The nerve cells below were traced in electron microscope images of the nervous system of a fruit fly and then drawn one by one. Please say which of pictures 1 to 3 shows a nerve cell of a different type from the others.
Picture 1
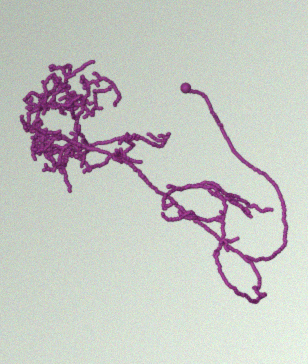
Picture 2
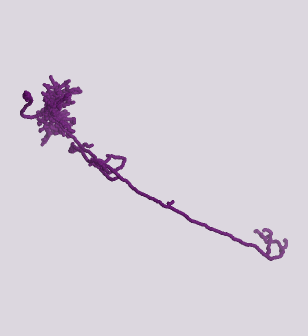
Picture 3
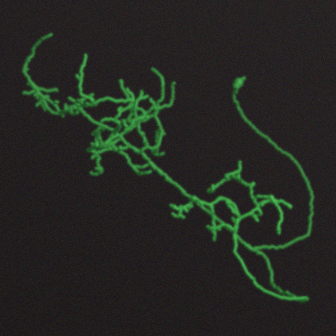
Picture 2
